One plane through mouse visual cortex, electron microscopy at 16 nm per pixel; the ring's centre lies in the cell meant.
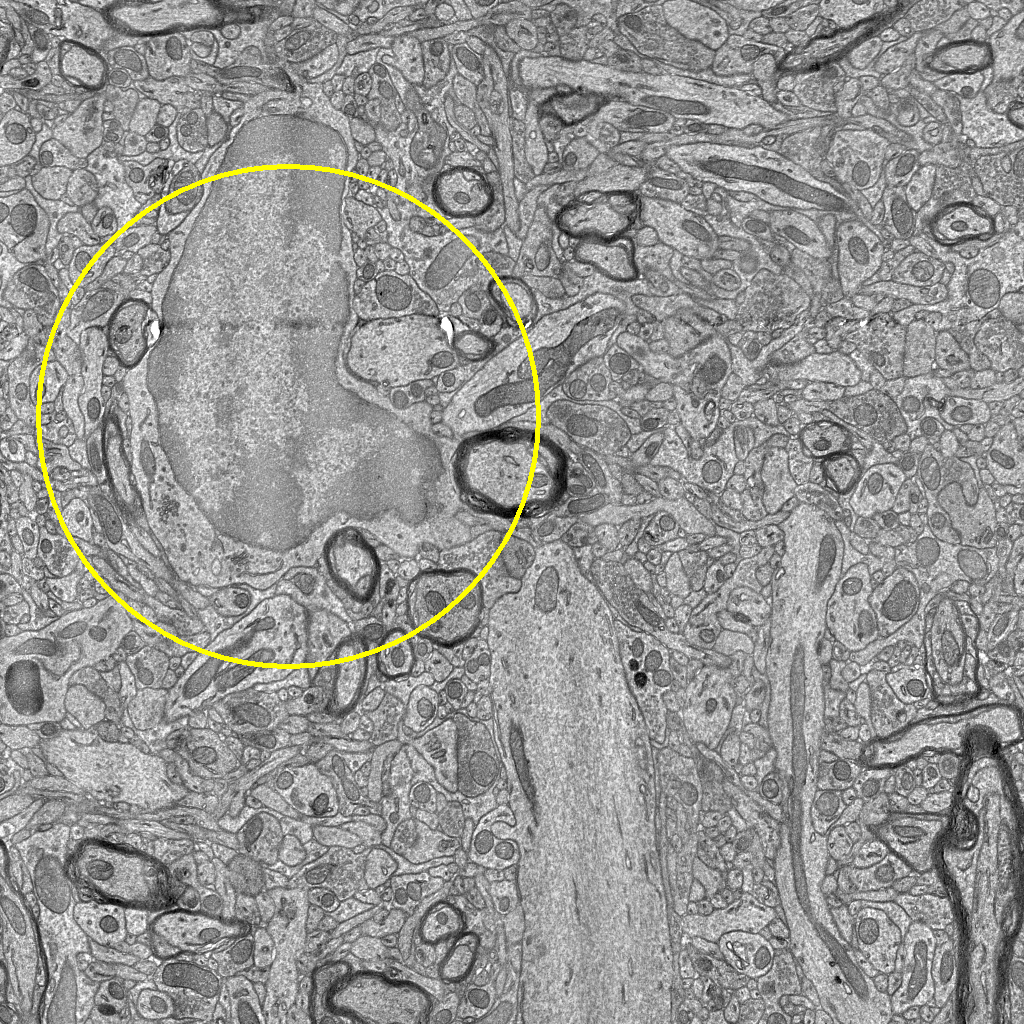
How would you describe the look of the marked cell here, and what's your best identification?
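At the top, the nucleus runs beyond the ring. Its chromatin is mostly pale and finely granular, with blurred darker patches in the interior, and no distinct nucleolus can be made out. Beside the lower left of the nucleus, a small cluster of dark granules lies in the cytoplasm. The cell is a microglial cell.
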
